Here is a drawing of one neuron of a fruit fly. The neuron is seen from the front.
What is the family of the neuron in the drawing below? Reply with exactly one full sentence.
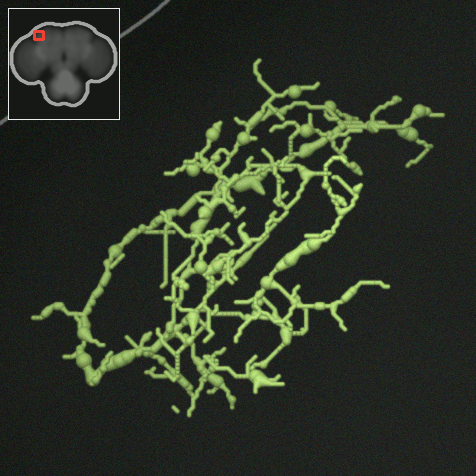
Grouped by family, the neuron goes with hemilineage LHl4_dorsal.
